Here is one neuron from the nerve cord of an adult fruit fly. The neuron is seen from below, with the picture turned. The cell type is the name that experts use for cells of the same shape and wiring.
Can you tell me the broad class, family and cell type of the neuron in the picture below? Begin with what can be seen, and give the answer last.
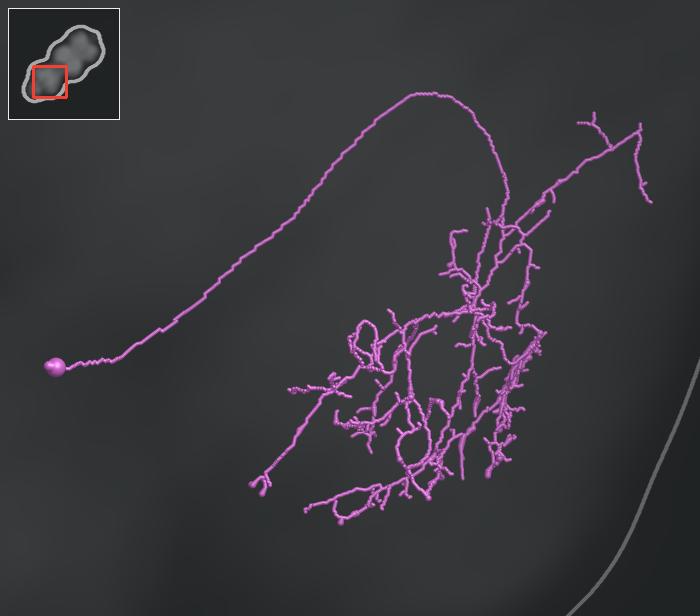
The picture shows dozens of branch ends. As drawn here it is wider than it is tall. Its broad class is nerve-cord intrinsic neuron. The family is hemilineage 12B. The cell type is IN12B056.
